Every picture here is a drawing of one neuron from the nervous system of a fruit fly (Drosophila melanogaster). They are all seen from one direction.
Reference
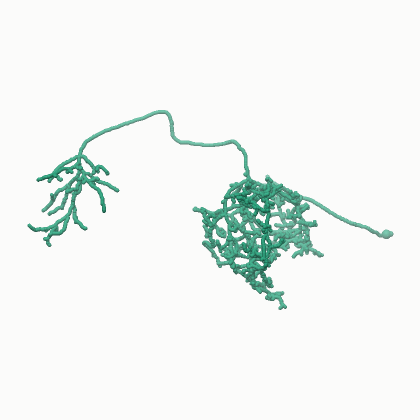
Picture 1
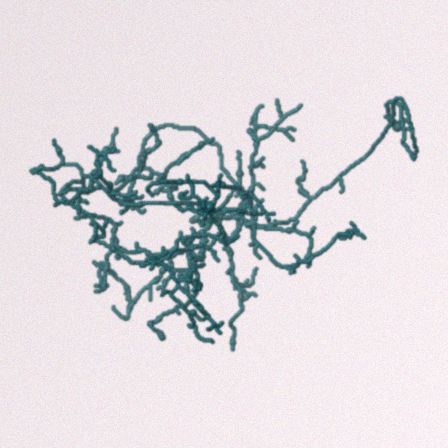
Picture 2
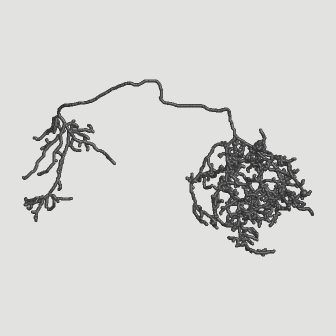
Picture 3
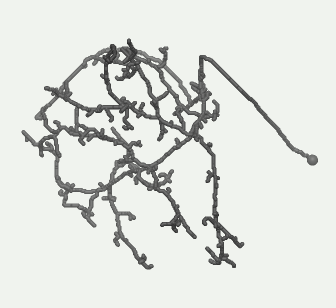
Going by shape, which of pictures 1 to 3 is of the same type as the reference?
Picture 2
